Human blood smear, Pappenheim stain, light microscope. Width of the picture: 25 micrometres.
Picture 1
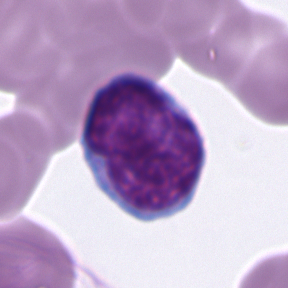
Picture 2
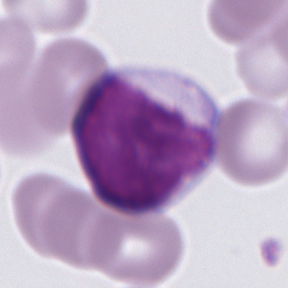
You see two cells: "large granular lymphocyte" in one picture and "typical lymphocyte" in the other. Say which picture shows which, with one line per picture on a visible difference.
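The cell in picture 1 is a typical lymphocyte. The cytoplasm is blue.
The cell in picture 2 is a large granular lymphocyte. The cytoplasm forms a pale, almost colourless crescent at the upper right of the cell.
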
